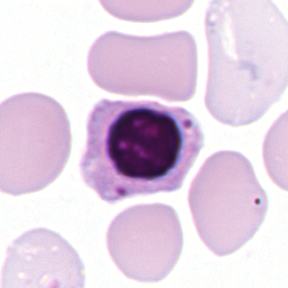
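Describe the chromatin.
Dense and dark purple, with only a few small paler patches.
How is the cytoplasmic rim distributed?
It is broader on the left of the nucleus than on the right.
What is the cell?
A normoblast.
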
